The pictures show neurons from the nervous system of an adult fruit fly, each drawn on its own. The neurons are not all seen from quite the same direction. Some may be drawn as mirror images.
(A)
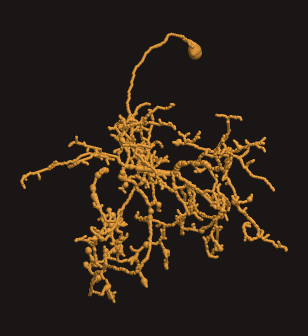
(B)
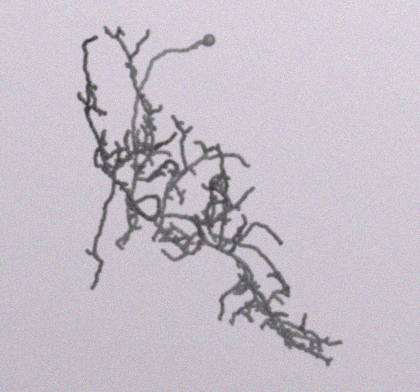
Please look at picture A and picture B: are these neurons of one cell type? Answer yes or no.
yes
